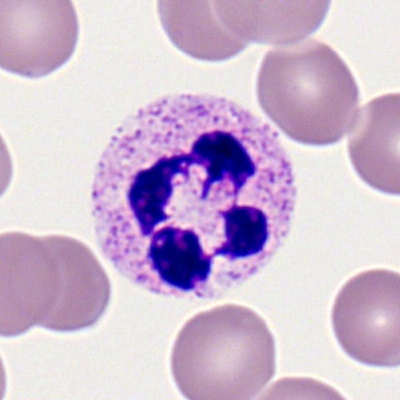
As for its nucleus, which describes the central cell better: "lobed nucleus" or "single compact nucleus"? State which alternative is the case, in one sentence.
This cell has a nucleus made up of distinct lobes.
